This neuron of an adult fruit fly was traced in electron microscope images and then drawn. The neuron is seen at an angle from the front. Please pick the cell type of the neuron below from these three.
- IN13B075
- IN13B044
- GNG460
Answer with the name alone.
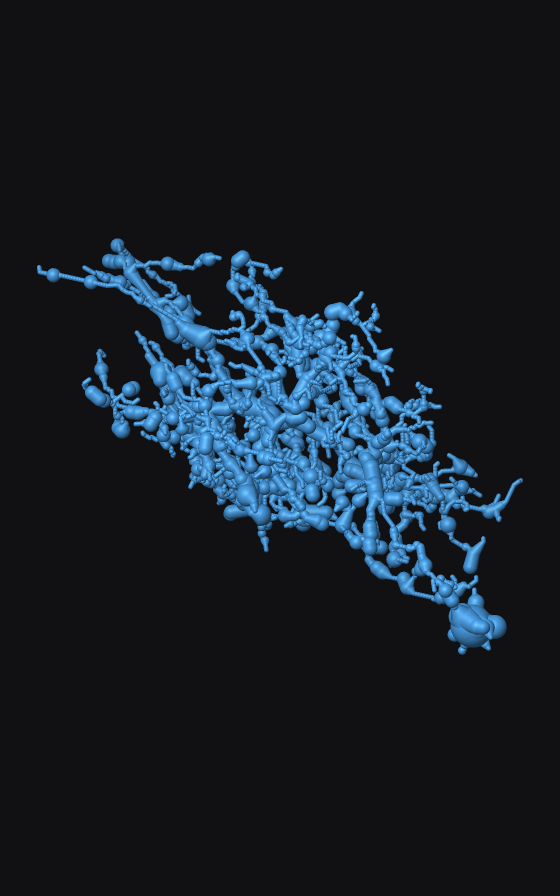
GNG460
